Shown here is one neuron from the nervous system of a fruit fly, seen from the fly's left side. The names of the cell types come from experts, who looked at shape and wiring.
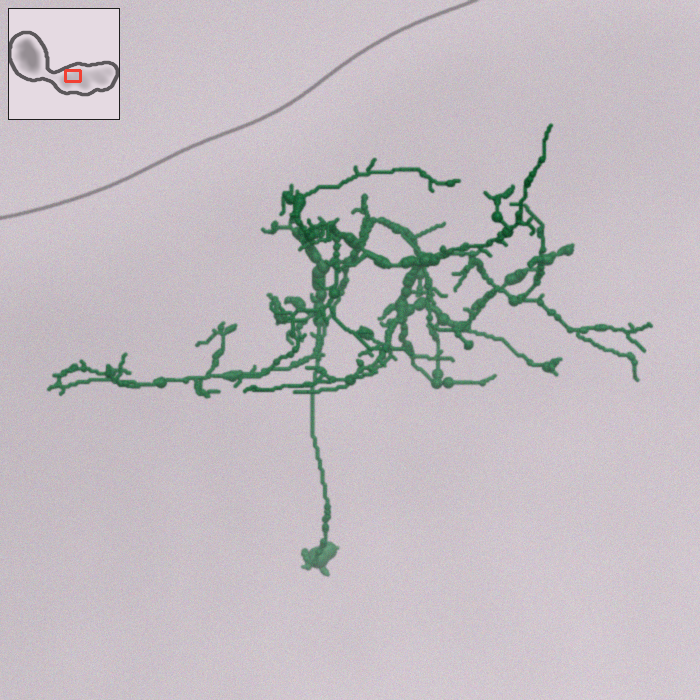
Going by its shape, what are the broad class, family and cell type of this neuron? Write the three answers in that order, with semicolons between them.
nerve-cord intrinsic neuron; hemilineage 03B; IN03B080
